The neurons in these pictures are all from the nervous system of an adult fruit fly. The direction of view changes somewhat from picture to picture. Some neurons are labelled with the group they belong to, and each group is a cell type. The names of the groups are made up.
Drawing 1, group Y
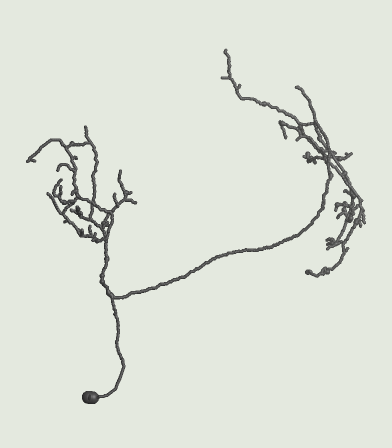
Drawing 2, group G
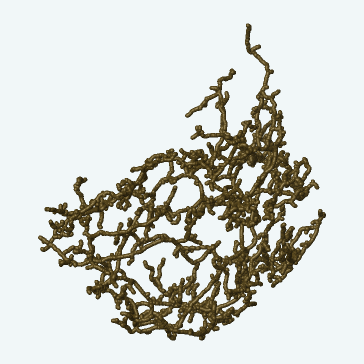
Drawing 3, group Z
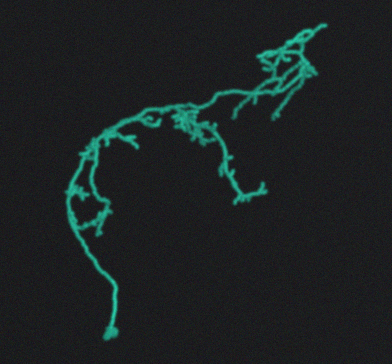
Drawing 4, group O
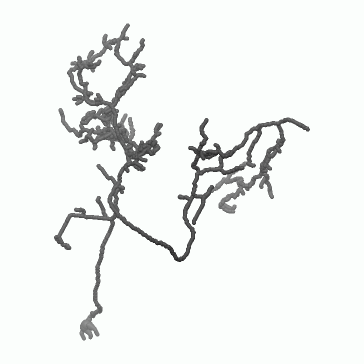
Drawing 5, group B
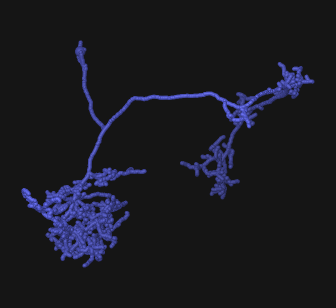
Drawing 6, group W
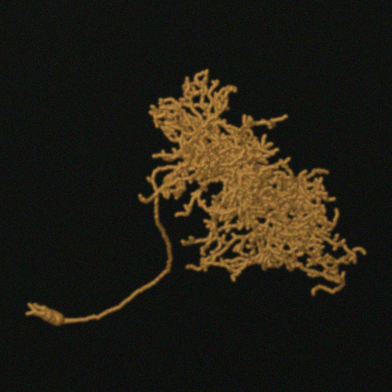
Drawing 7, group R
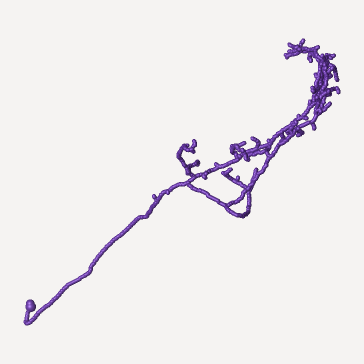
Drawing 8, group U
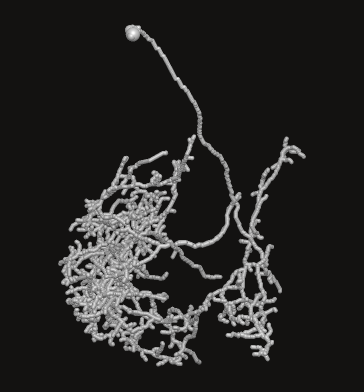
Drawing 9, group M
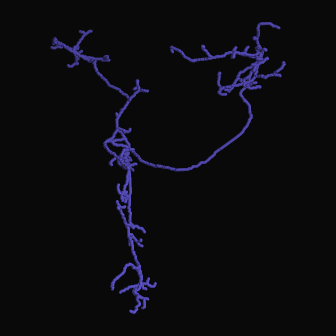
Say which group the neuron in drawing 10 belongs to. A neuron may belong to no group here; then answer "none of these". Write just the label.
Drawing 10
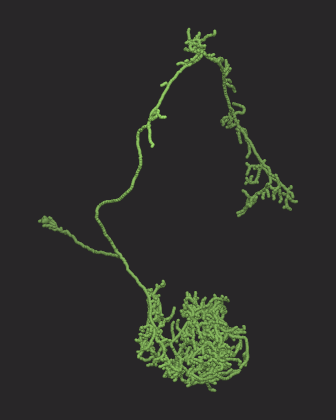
group B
